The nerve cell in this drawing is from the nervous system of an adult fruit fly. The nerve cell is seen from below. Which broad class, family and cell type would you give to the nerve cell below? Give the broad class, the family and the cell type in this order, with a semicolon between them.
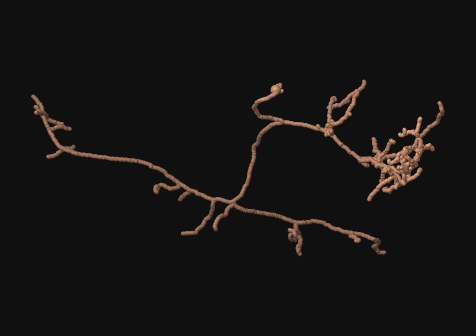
nerve-cord intrinsic neuron; hemilineage 08B; IN08B046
